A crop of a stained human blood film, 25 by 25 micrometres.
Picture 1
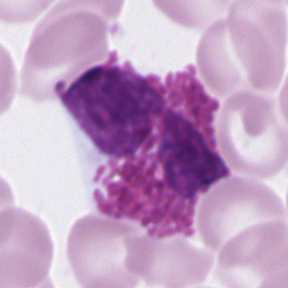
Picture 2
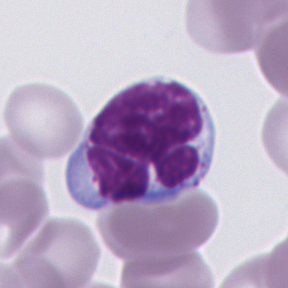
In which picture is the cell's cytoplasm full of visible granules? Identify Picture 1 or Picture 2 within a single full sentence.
For the cell in picture 1, the cytoplasm contains many visible granules.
